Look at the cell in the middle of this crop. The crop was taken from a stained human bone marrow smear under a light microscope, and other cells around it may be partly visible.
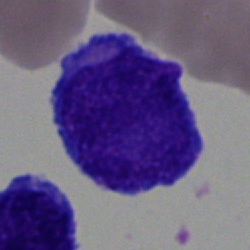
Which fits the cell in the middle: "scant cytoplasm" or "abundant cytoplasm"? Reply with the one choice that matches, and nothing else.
Scant cytoplasm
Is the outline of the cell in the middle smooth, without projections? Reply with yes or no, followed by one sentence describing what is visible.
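No. The cell is roughly oval with a slightly uneven, bumpy edge.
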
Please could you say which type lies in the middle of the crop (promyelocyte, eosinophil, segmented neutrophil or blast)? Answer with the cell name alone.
blast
